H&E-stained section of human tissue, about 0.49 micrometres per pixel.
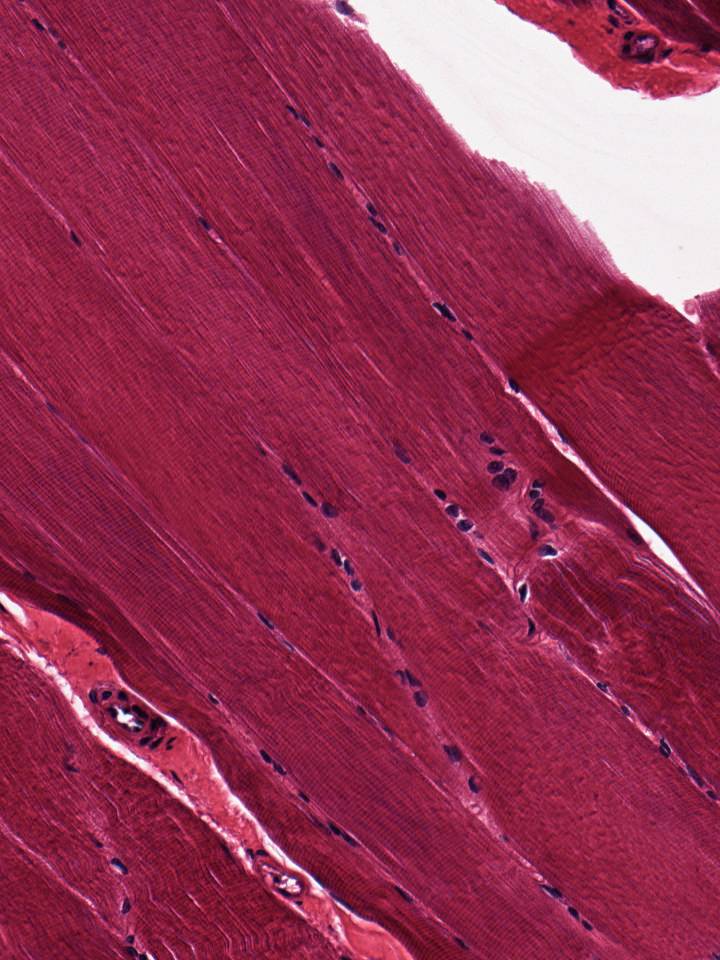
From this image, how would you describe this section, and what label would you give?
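Long, parallel, unbranched muscle fibres run diagonally, upper left to lower right, across the whole field. Nuclei dark, flattened, elongated, at fibre edges, parallel to long axis. Cytoplasm deep, even red-purple with eosin. Narrow band of paler pink connective tissue between fibres, lower left. Skeletal muscle.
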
